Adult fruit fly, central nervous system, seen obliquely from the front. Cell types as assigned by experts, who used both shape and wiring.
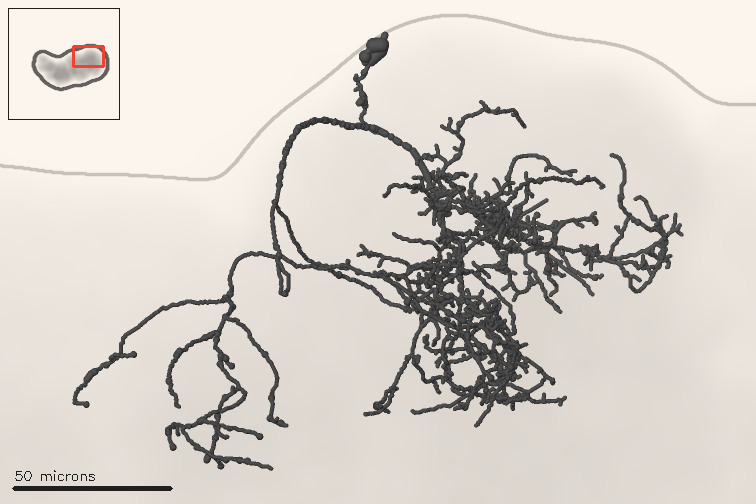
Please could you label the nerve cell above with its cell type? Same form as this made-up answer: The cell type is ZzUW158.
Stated: The cell type is LHPD5d1.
